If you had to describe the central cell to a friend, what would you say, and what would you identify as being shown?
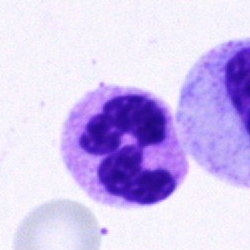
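Hm, the nucleus breaks into lobes, joined in a curved chain shaped rather like an S. The chromatin there is dark purple and coarsely clumped. Around it lies pale pinkish-lilac cytoplasm containing fine, faint granules. It's a segmented neutrophil, then.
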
